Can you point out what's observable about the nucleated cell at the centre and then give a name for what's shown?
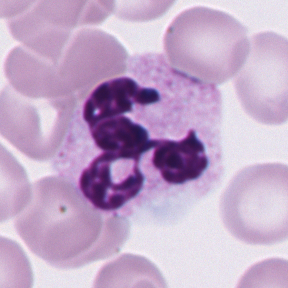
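First, the nucleus is split into at least four separate lobes, and the right-hand lobe is joined to the rest by a thin strand. Next, the cytoplasm is pale pink and holds fine, evenly scattered pinkish-lilac granules. The cell is a segmented neutrophil.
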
